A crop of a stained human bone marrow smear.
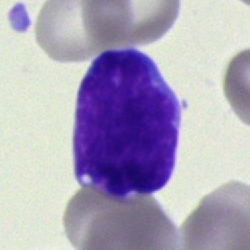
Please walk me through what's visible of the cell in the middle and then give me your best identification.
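Nucleus occupies nearly the entire cell. Cytoplasm scant; no distinct rim visible around the nucleus. Chromatin dark purple and dense, with small paler patches. Small clear spot at the lower left edge of the cell. Cell: blast.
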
